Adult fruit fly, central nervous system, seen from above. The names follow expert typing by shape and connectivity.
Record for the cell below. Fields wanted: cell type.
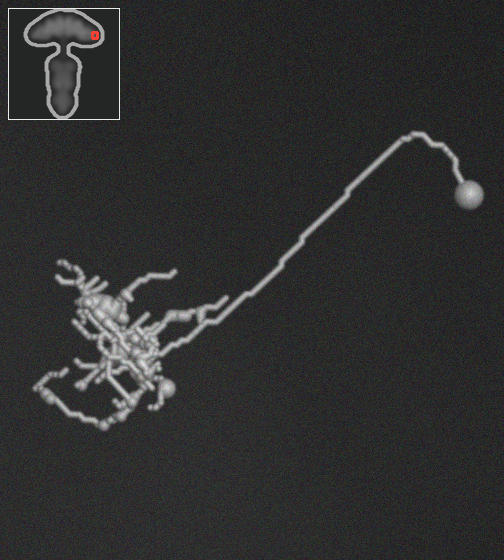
Cm1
